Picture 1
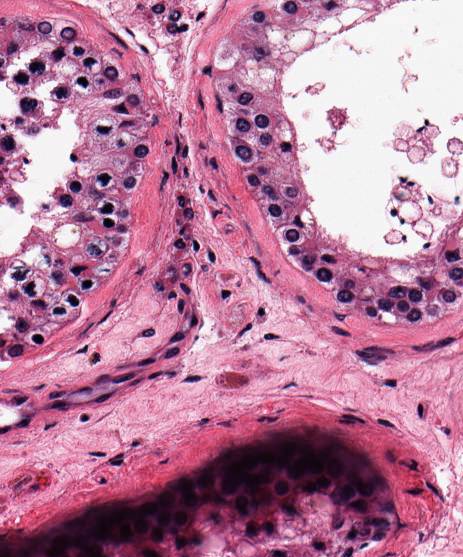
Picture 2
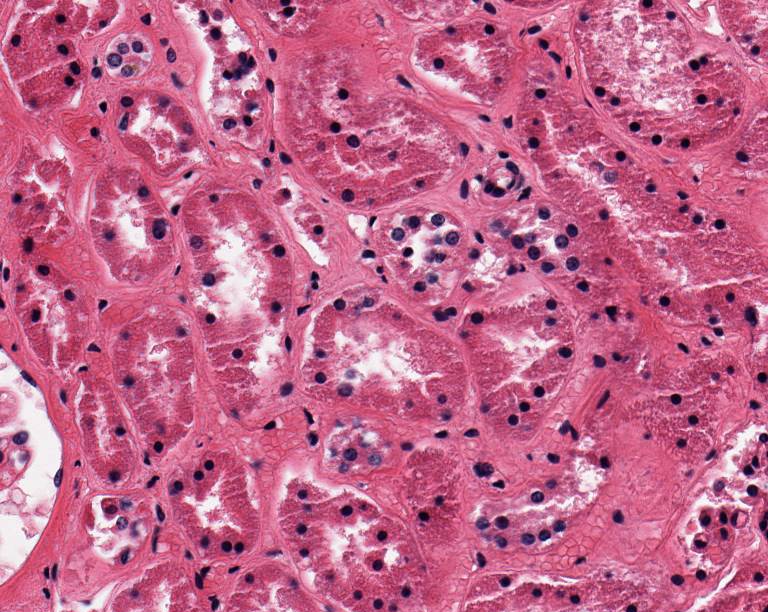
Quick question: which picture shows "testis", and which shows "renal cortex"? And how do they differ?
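Let me see: picture 1 is testis, and picture 2 is renal cortex. The first has tubules walled by thick, pink, layered tissue with flattened spindle-shaped nuclei, each lined by a stratified epithelium several cells deep. Many of those epithelial cells have a round, dark nucleus in a rim of pale cytoplasm. In the second, most tubules are lined by a single layer of cuboidal cells with abundant granular eosinophilic cytoplasm and small, round, dark, well-spaced nuclei. Its larger tubules have narrow, irregular lumens holding pale frayed material, and the scant stroma carries occasional flattened, elongated nuclei.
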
